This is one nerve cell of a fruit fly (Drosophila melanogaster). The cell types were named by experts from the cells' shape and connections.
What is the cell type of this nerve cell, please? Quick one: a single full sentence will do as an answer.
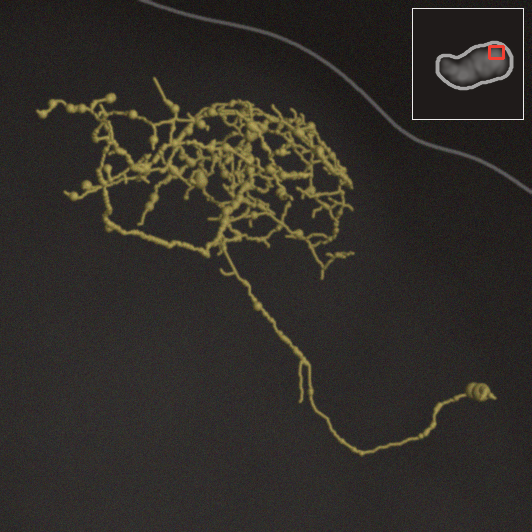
The nerve cell is of cell type LHAV6b3.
